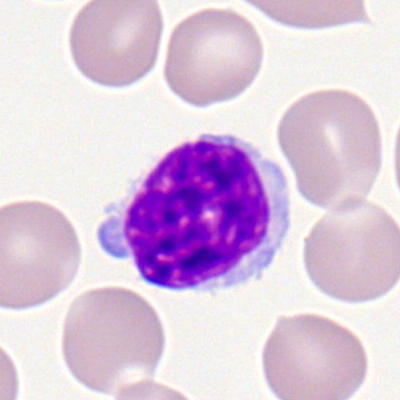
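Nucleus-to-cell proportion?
Nucleus fills most of the cell; only a narrow rim of pale greyish-blue cytoplasm.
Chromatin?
Coarse: dark purple clumps, lighter patches between.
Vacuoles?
None in cytoplasm.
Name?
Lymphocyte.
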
